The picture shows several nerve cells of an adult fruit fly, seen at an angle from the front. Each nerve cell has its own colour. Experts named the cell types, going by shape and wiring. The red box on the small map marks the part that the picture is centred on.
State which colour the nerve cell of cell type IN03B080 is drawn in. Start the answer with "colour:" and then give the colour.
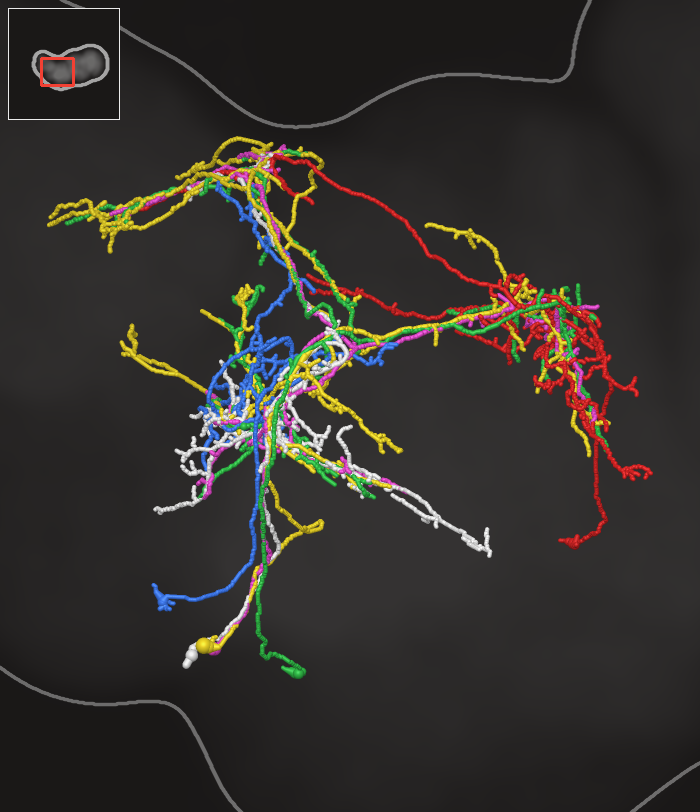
colour: blue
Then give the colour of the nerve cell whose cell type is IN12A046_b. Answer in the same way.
colour: white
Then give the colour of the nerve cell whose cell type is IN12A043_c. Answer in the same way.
colour: yellow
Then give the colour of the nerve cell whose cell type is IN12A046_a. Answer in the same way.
colour: red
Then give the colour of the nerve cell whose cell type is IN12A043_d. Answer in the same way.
colour: green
